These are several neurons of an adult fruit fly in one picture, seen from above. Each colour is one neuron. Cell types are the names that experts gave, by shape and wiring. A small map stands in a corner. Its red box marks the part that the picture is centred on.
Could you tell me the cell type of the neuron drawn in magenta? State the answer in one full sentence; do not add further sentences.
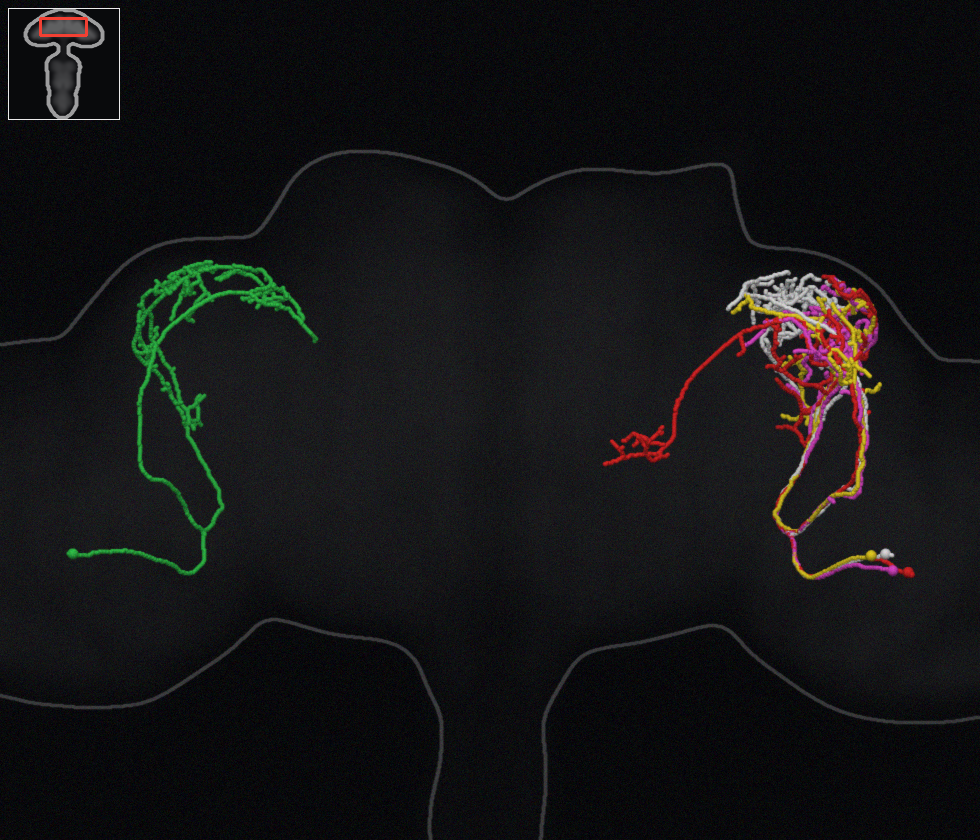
Within the cell type AVLP484 sits this neuron.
